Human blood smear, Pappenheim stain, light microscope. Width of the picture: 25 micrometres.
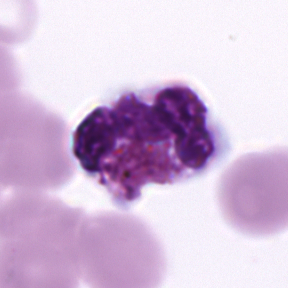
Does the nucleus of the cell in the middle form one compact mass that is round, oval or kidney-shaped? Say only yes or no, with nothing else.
No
